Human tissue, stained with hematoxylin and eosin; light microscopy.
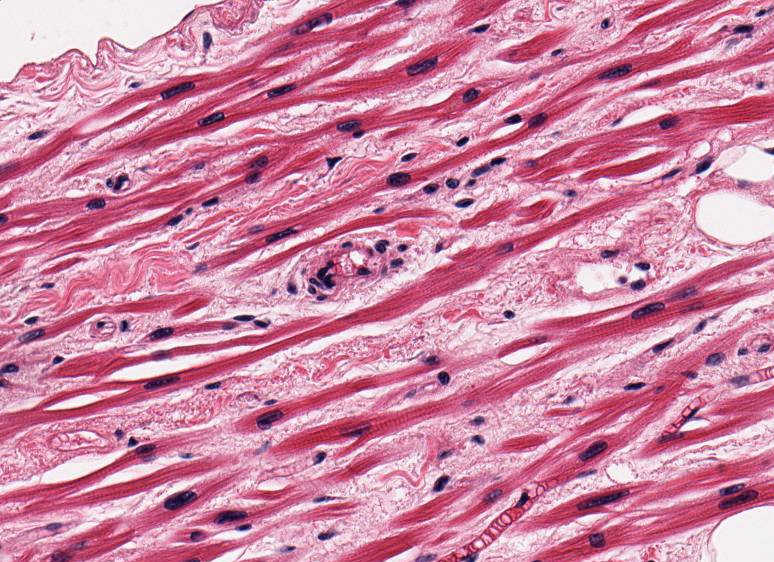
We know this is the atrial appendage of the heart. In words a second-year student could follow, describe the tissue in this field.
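Fibres: long, deep pink muscle fibres run in parallel diagonally from lower left to upper right across the whole field. Nuclei: elongated ovals, central within the fibres. Between fibres: pale, loose, wispy pink connective tissue. Other: near the centre lies a small vessel with several dark nuclei in and around its wall.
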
